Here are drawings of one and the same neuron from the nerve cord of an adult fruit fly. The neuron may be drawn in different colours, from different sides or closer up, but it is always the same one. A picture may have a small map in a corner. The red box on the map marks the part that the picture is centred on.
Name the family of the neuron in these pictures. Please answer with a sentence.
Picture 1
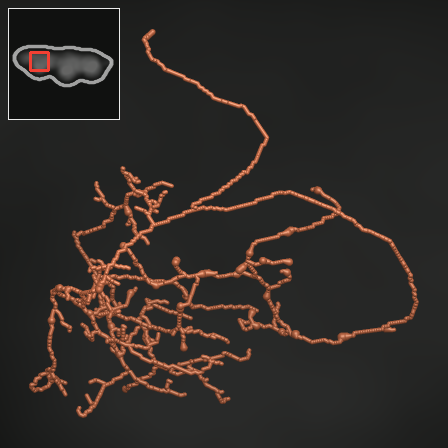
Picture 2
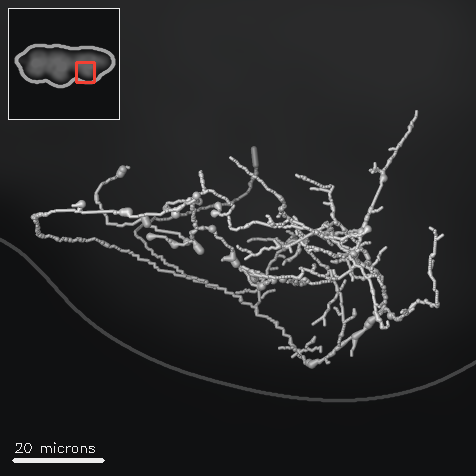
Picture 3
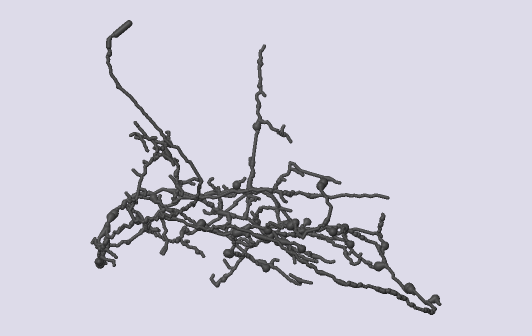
The family is class mechanosensory proprioceptive.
